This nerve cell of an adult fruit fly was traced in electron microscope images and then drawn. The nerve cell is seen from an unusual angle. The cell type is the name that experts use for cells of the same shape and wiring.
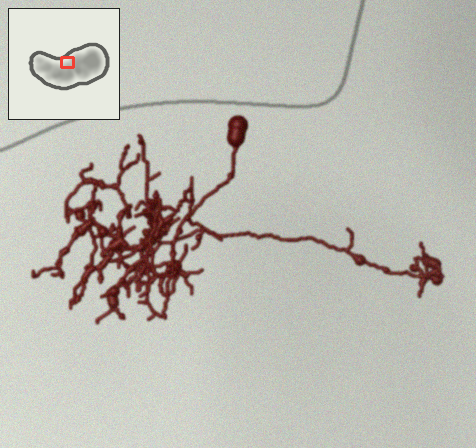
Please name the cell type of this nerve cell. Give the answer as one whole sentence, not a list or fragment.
This nerve cell is of the type TmY10.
